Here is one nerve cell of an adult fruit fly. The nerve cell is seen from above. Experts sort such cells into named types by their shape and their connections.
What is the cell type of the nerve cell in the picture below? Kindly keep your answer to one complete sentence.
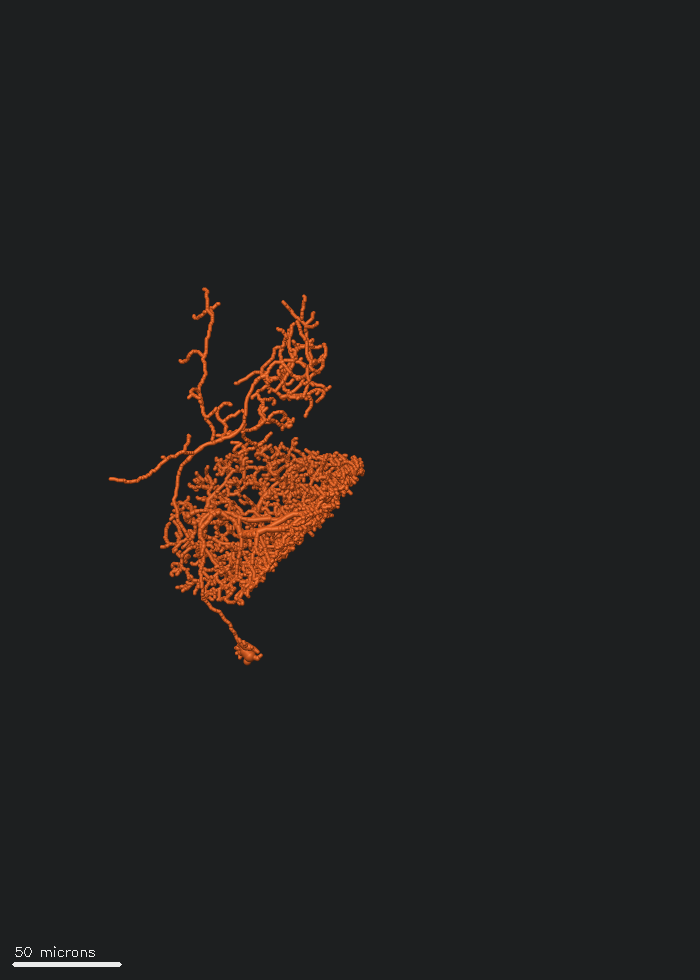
This nerve cell represents the cell type LoVP102.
